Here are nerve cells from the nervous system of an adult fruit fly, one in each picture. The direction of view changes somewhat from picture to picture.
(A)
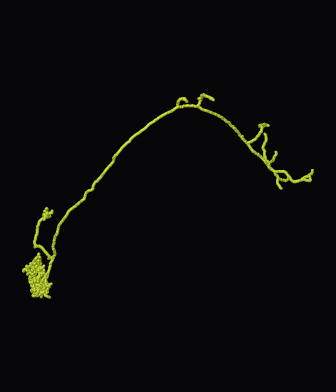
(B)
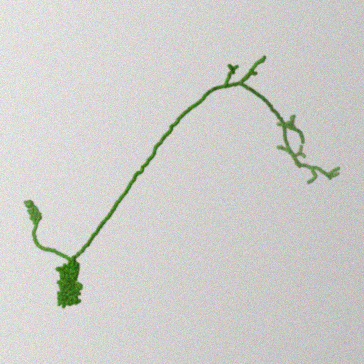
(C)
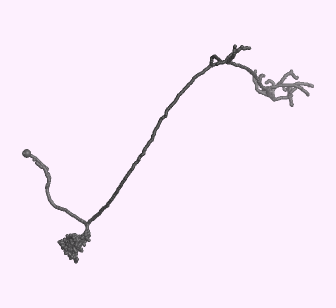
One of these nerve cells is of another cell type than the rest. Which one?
Picture C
